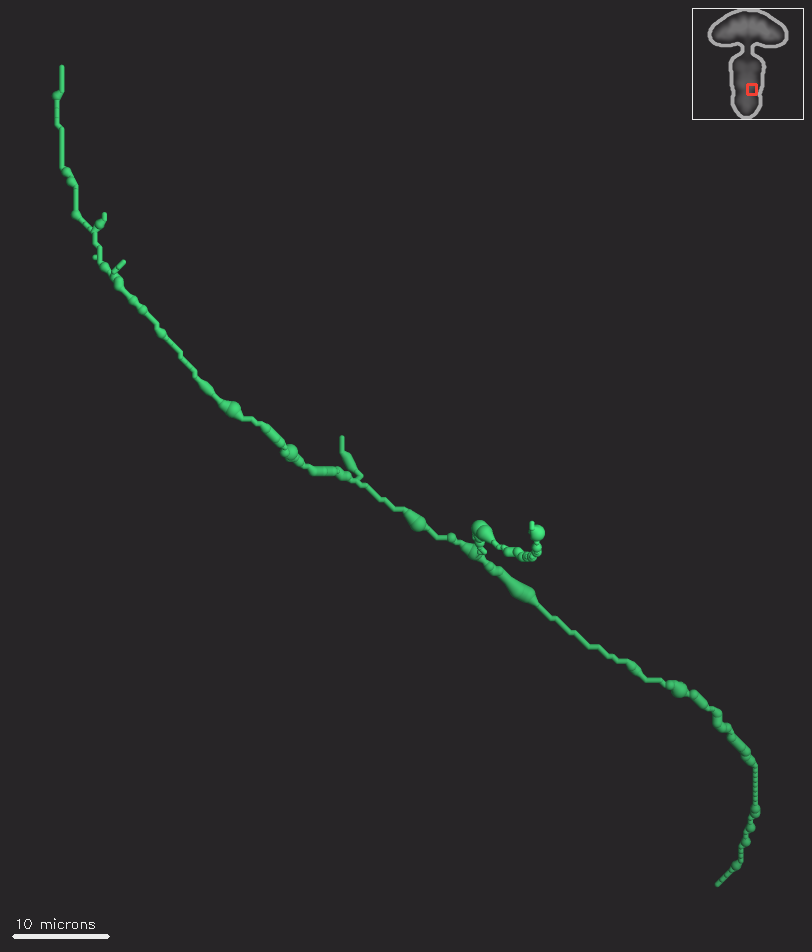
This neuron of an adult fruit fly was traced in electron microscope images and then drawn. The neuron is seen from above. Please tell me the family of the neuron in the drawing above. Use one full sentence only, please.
Family membership for the neuron is class mechanosensory tactile.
